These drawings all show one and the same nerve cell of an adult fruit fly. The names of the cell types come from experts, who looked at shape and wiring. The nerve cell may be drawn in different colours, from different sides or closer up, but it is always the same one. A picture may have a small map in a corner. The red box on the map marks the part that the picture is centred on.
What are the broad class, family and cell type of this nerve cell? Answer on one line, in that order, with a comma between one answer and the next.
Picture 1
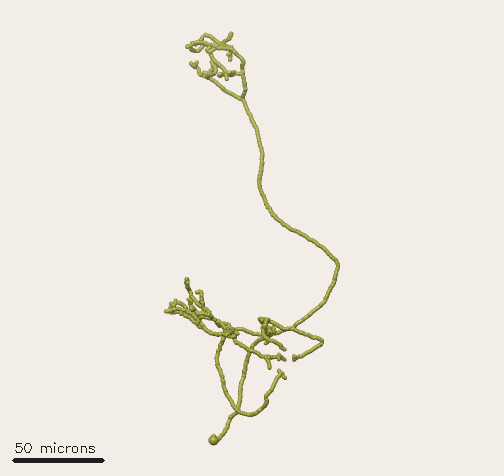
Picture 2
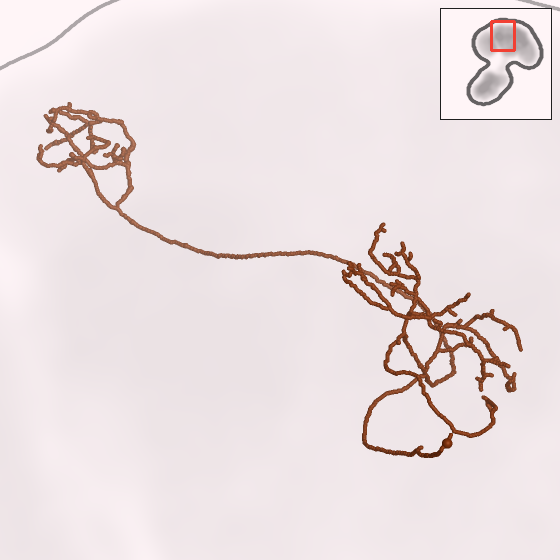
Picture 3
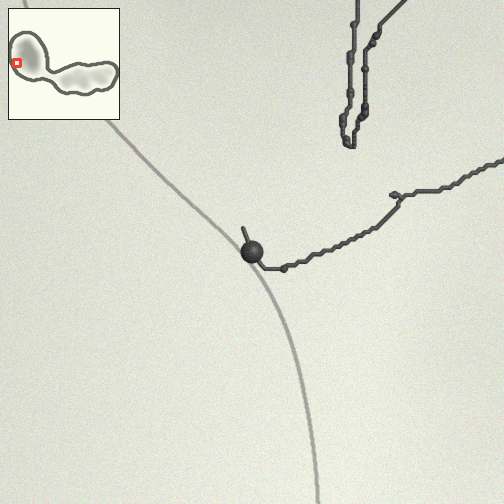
central-brain intrinsic neuron, hemilineage ALv1, M_vPNml84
